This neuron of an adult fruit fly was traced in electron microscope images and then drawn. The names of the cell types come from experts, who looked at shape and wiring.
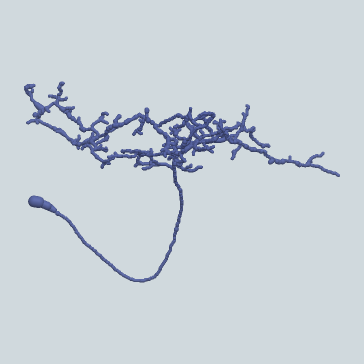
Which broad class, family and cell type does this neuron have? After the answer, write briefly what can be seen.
Its broad class is central-brain intrinsic neuron. The family is hemilineage MD3. It is of cell type AMMC029. The cell body can be seen on the left of the picture. Dozens of branch ends can be seen.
